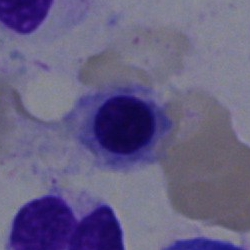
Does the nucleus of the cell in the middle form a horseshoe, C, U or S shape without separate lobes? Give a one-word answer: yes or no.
No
